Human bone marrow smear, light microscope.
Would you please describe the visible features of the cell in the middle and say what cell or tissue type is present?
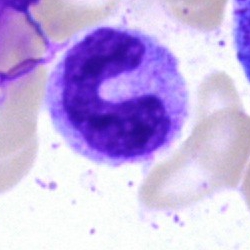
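Round, smooth outline. Nucleus curved into a C shape, its hollow opening toward the right. Cytoplasm pale lilac. Band neutrophil.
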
